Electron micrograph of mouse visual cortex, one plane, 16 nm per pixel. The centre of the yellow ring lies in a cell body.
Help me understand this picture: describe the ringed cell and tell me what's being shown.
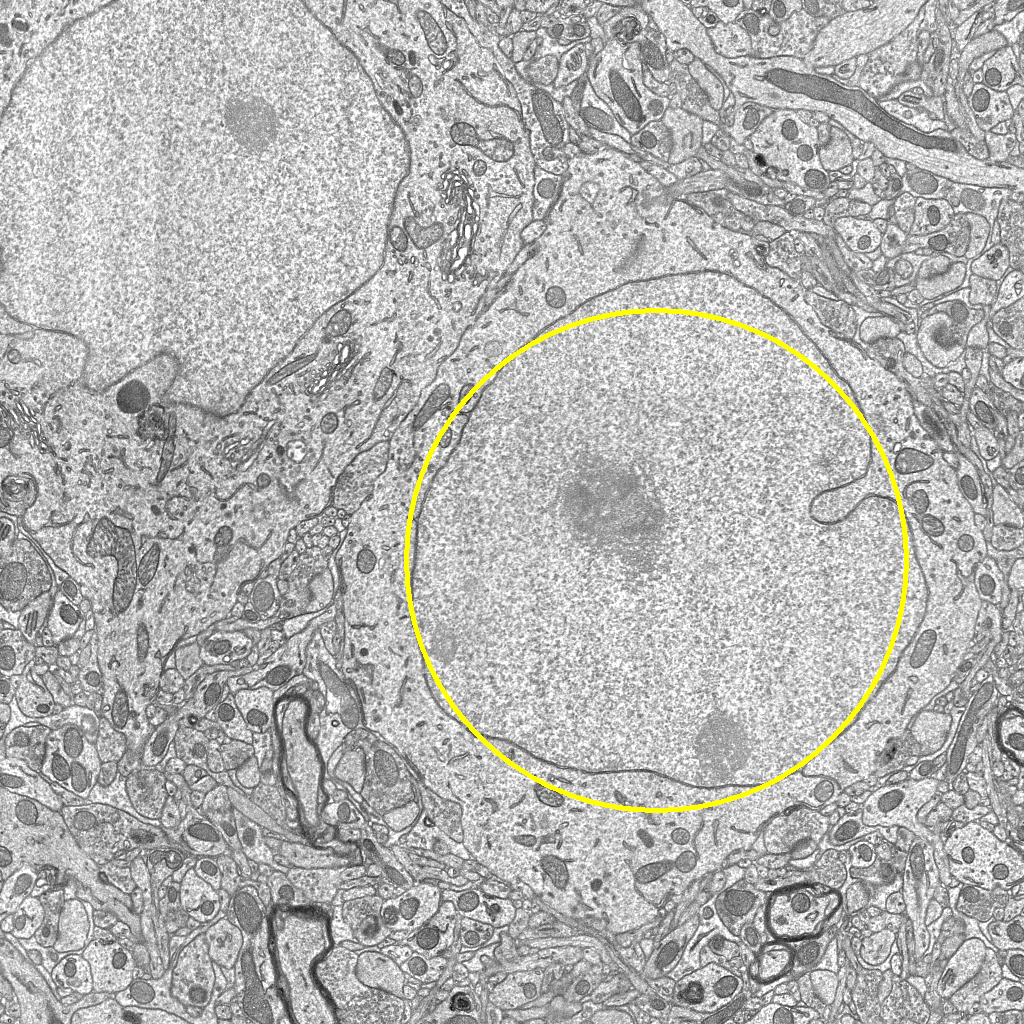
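The envelope folds once, narrowly and deeply, on the nucleus's right side. Pale, finely dispersed chromatin shows no thick dark band at the envelope. A little above and left of the nuclear centre lies one darker, granular nucleolus. Smaller grey clumps of denser material sit against the inner envelope, bottom and left. This is an excitatory neuron.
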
